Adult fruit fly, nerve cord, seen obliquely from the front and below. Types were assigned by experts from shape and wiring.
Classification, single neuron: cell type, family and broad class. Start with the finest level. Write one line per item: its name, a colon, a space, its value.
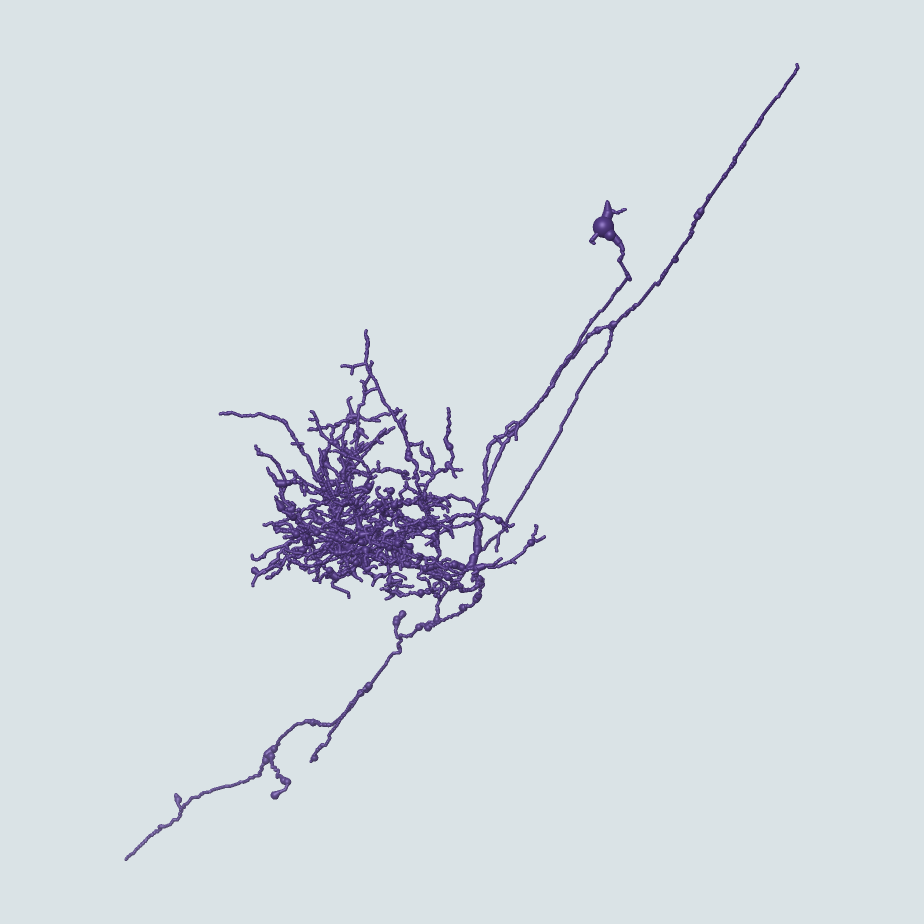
cell type: AN17A062
family: hemilineage 17A
broad class: ascending neuron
